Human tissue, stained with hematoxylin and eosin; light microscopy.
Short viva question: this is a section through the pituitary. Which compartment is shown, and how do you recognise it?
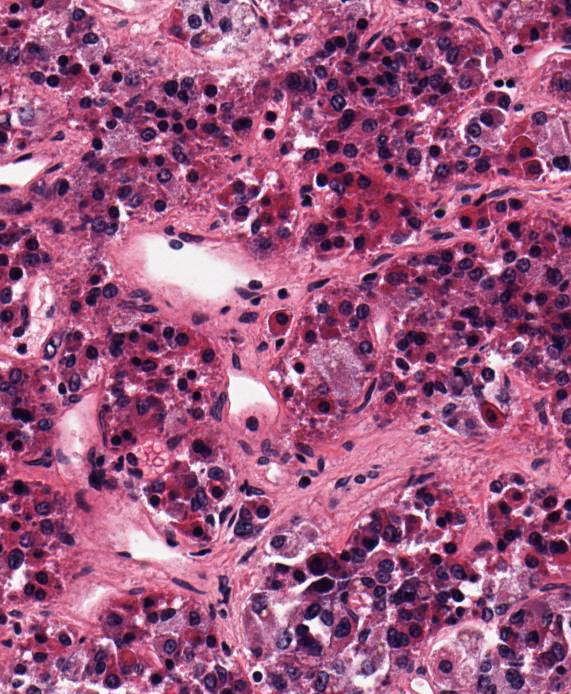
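The field shows the pars distalis. Red-staining cells are intermingled with cells whose cytoplasm is pale grey-purple and finely granular.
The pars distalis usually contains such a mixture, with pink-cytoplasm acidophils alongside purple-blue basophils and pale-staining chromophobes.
Thin-walled, empty-looking spaces lie within the septa, the largest in the upper left of centre.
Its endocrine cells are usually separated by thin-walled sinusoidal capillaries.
Most nuclei are round, dark and fairly uniform, one per cell. Scattered elongated spindle-shaped nuclei lie in the fibrous bands between the nests, clearly so in the band crossing the centre-right.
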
